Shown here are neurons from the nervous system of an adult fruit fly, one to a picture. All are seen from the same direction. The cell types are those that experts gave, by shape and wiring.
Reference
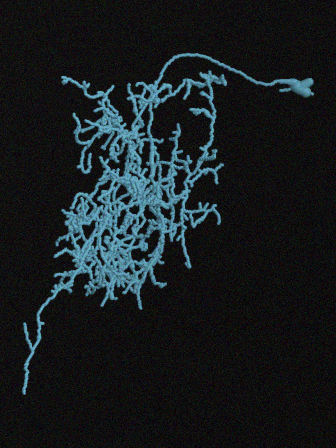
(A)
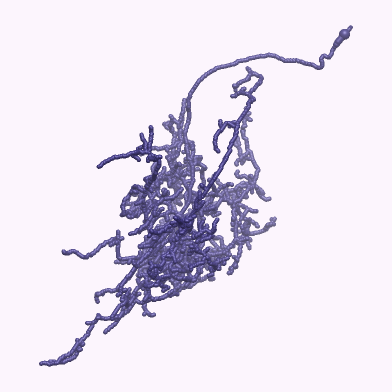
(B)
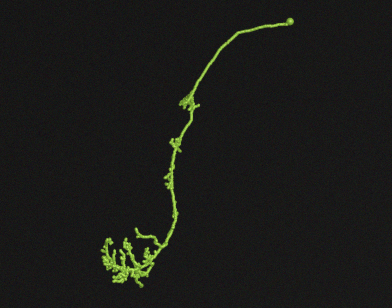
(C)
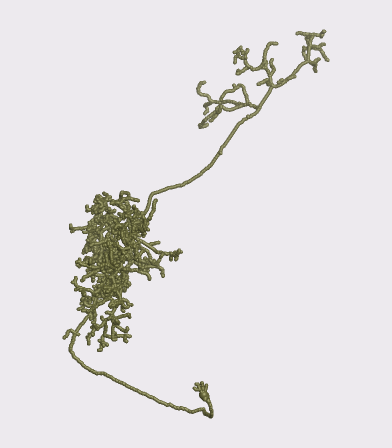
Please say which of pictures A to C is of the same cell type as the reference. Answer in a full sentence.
The neuron in picture A is of the same cell type.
